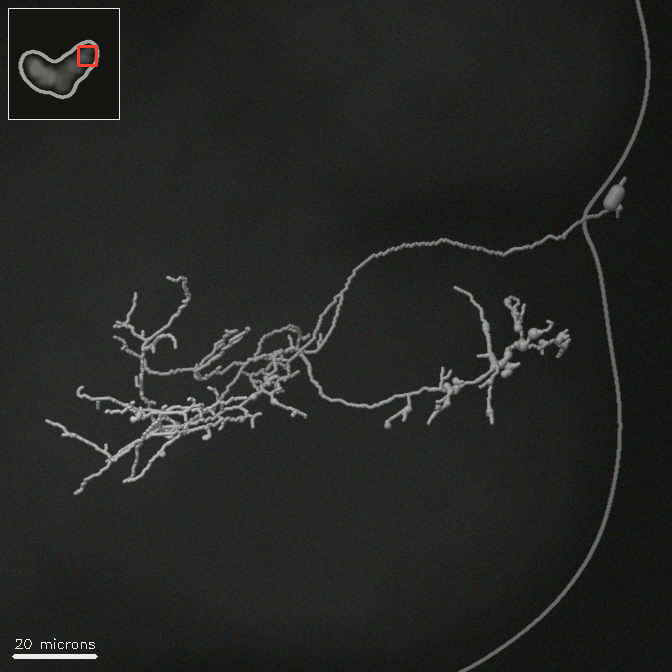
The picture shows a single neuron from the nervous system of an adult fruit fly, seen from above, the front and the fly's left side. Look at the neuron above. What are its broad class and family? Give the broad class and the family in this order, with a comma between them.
nerve-cord intrinsic neuron, hemilineage 21A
